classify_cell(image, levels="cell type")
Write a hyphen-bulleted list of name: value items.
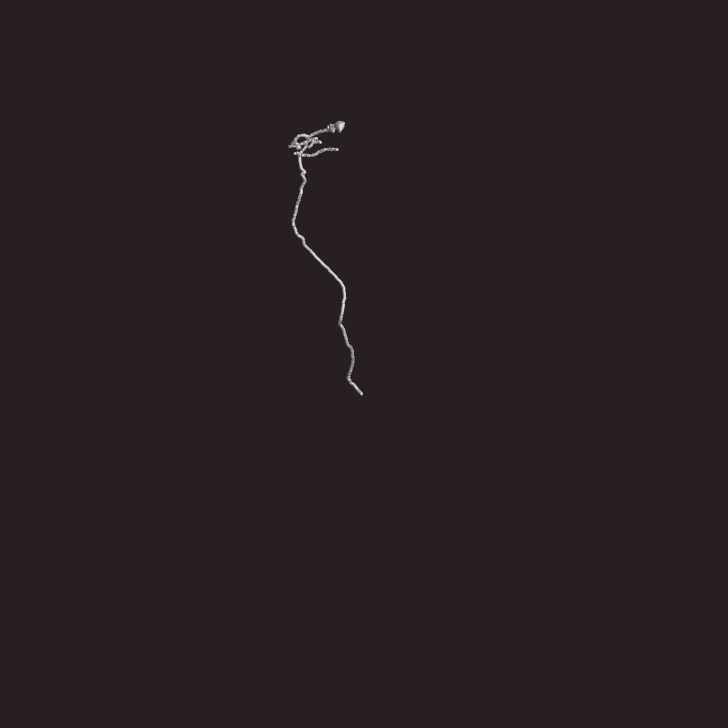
- cell type: DNES3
